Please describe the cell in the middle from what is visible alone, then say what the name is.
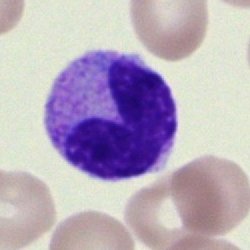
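The nucleus is bent into a curved, horseshoe-like shape, its notch opening toward the upper left. It lies along the right and lower parts of the cell. Cytoplasm fills the upper left of the cell; it is lilac-pink and evenly filled with fine pinkish-violet granules. This is a metamyelocyte.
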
